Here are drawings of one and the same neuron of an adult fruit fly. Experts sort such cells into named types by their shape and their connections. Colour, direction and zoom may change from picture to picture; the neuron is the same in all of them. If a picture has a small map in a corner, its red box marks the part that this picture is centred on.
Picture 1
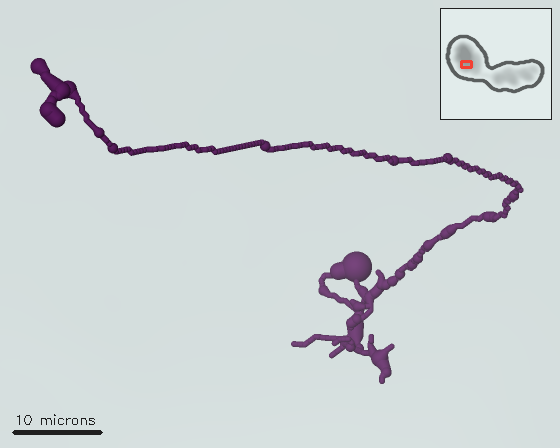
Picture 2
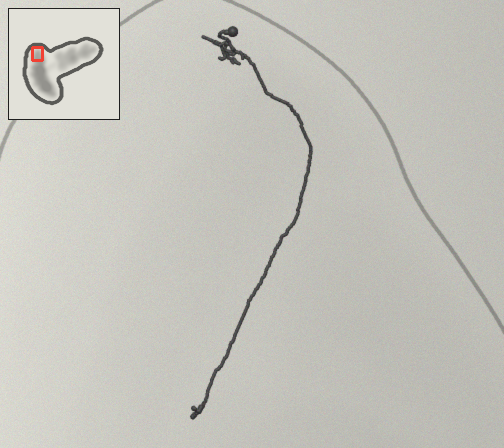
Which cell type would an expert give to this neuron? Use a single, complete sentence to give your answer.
This neuron carries the cell type designation Tm9.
